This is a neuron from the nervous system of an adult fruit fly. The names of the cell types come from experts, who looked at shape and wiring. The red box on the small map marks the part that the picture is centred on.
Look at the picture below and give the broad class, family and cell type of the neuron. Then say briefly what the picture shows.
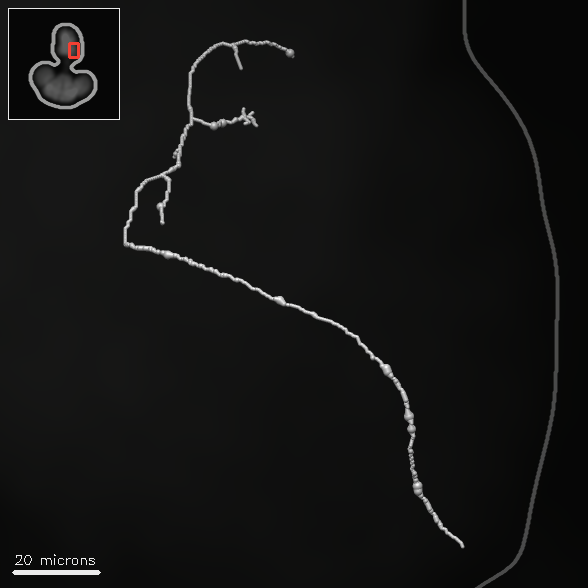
This is a sensory neuron entering the nerve cord. Its family is called class mechanosensory tactile. Its cell type is SNta33. By the scale bar it is about 120 microns tall in this view. There are a dozen or fewer branch ends.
